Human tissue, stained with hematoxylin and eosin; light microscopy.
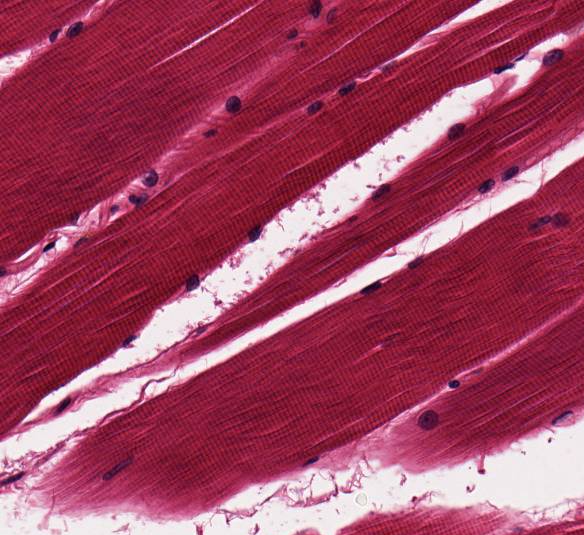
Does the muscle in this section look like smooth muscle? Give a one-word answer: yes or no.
No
